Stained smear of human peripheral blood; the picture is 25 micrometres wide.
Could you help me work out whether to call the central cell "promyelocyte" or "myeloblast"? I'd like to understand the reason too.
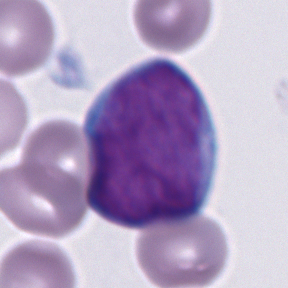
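Myeloblast. Outline angular, not round. Nucleus about 14 by 11 micrometres; chromatin fine and evenly spread, no coarse dark clumps. Cytoplasm a thin blue rim around the nucleus.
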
